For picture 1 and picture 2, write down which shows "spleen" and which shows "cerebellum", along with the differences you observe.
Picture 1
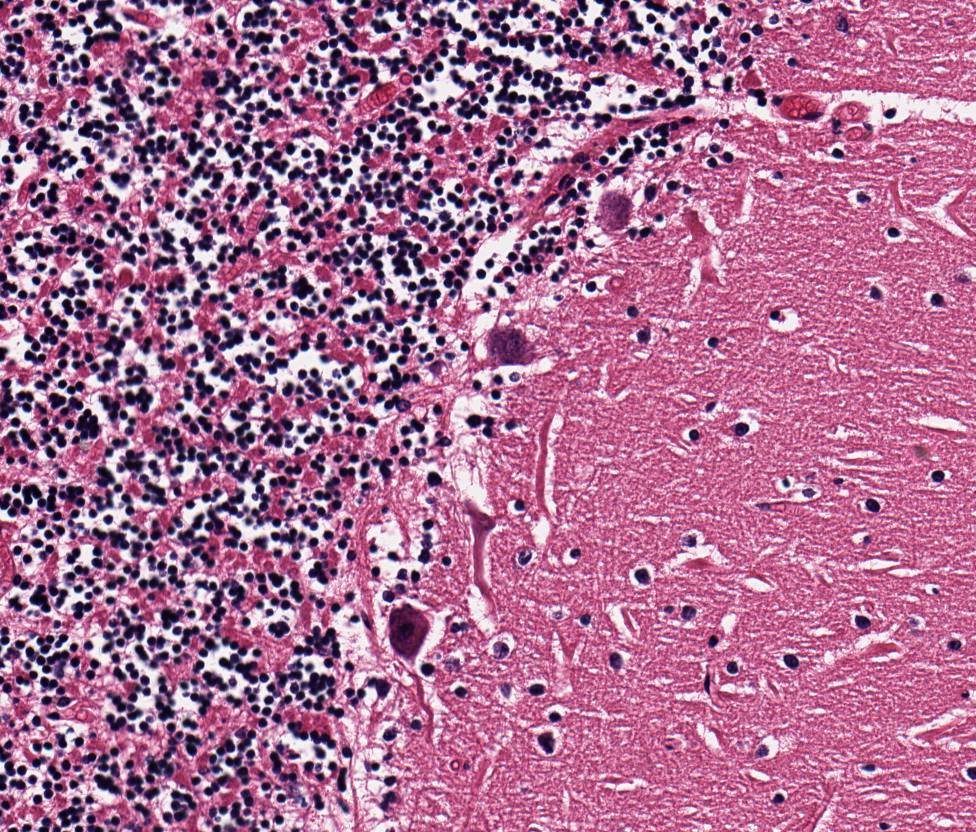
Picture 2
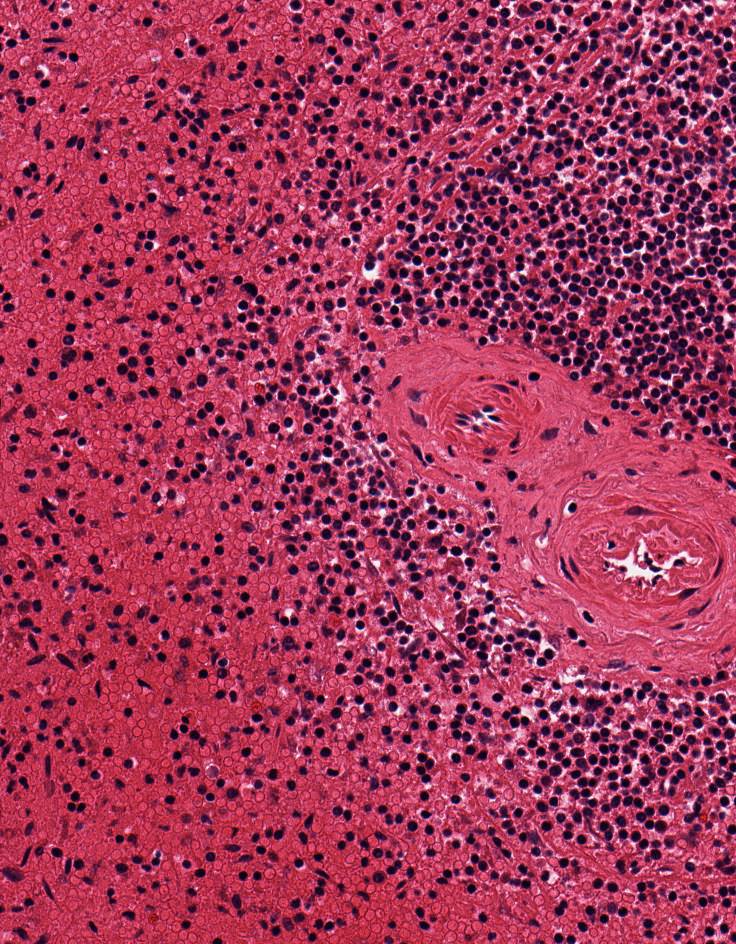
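Picture 1, I'd say, is the cerebellum, and picture 2 the spleen. On the left of the cerebellum, small, round, deeply dark nuclei with very little visible cytoplasm crowd together around small pink islands free of nuclei. A few large neurons with plentiful purple cytoplasm lie singly along the border, and beyond it the right zone is a finely fibrillary pink neuropil with only scattered small nuclei. In the spleen, the densely packed zone of lymphocytes, with small round dark nuclei and scant cytoplasm, fills the right and upper right, while the left half is pink with more widely scattered nuclei. The artery walls there are built of concentric layers holding flattened, elongated nuclei.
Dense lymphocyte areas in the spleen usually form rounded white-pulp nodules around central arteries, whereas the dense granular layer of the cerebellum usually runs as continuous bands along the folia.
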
